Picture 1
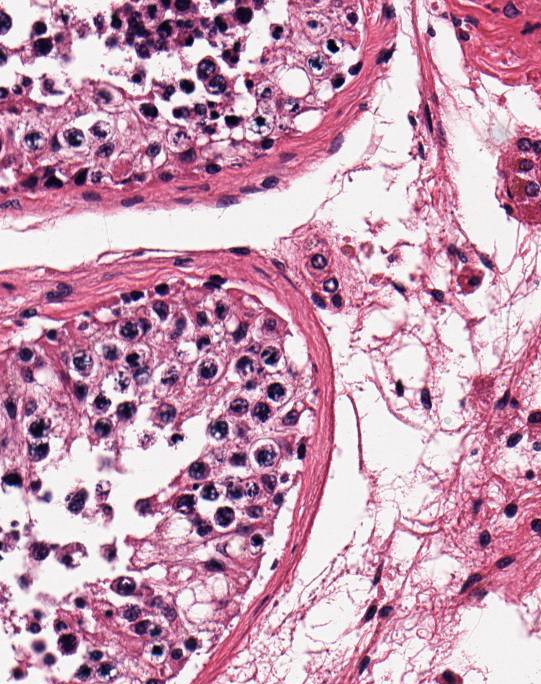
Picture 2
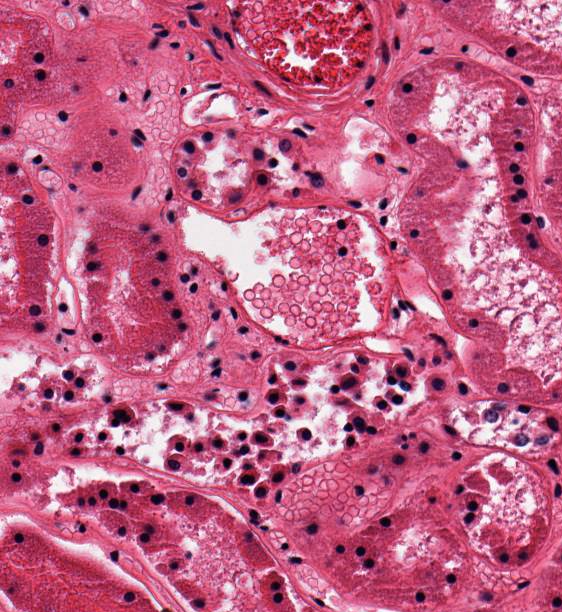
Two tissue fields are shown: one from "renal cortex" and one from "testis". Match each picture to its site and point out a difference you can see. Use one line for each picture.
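Site of picture 1: testis. The tubules are lined by a stratified epithelium of many layers of rounded cells, not by a single layer.
Site of picture 2: renal cortex. Most tubules are lined by a single layer of cuboidal cells with strongly eosinophilic cytoplasm.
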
